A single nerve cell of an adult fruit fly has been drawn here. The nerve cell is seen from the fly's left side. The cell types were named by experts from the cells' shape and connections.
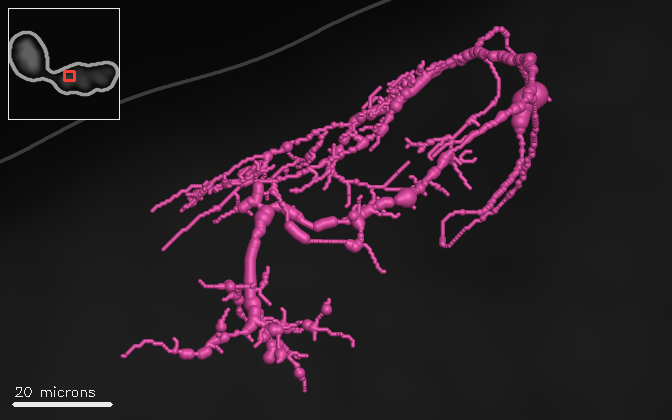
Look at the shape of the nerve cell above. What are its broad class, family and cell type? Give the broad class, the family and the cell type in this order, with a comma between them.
nerve-cord intrinsic neuron, hemilineage 19B, IN19B054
